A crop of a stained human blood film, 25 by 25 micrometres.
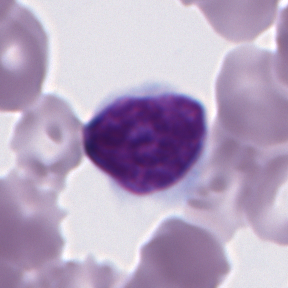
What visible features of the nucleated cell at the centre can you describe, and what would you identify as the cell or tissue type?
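Looking closely, the nucleus takes up nearly the entire cell, leaving only a narrow rim of cytoplasm. That small amount of cytoplasm is pale blue. I can't make out any granules in it, and no vacuoles either. This is a hairy cell.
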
